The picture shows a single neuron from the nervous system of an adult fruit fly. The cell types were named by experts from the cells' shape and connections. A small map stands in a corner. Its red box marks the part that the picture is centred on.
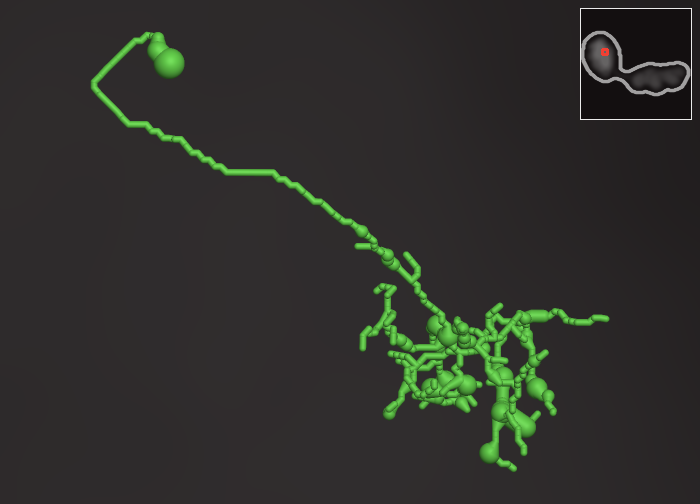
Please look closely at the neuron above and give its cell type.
Cm4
